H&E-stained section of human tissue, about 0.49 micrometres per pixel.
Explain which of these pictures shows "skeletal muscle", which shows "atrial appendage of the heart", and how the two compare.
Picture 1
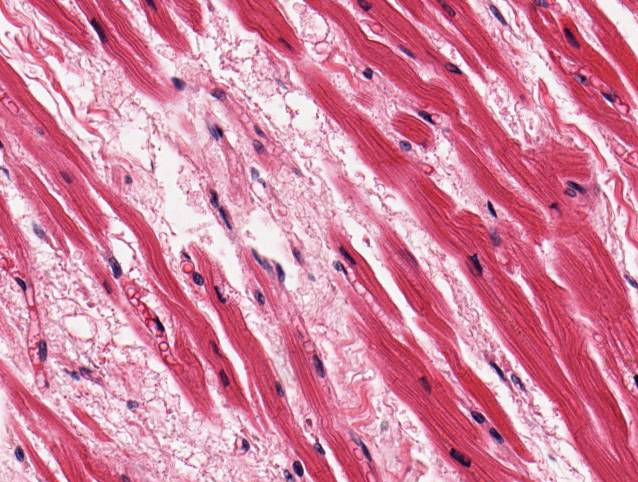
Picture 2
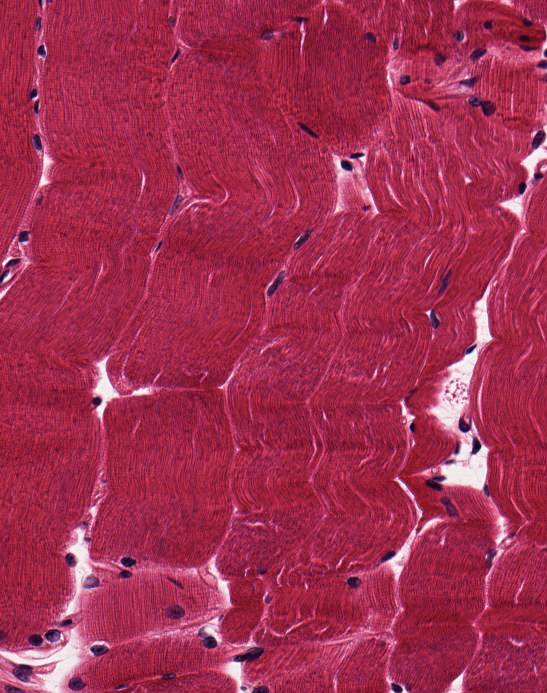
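Atrial appendage of the heart, picture 1; skeletal muscle, picture 2. Nuclei: in picture 1 elongated, dark and central in the fibres; in picture 2 small, dark, flattened and at the fibre edges.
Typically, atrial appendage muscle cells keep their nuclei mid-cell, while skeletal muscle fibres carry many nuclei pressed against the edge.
Branching: some picture 1 fibres, clearest on the right, branch and merge with neighbours.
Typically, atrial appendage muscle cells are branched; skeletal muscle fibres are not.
Spacing: picture 2 is filled by closely packed fibres; in picture 1, pale, loose, wispy pink material lies between fibres, widening into a broad band through centre and left.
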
